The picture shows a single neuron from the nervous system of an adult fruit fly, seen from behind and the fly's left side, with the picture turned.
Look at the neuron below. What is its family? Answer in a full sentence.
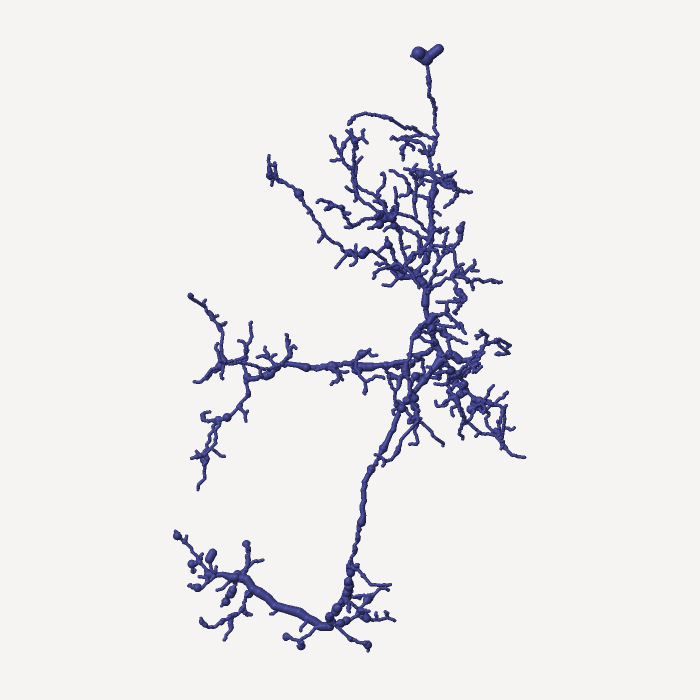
The family is hemilineage 13B.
